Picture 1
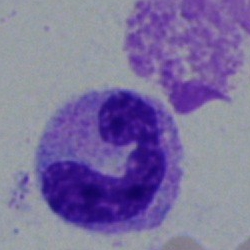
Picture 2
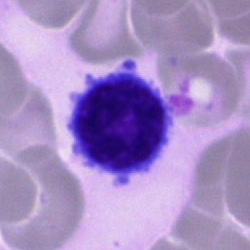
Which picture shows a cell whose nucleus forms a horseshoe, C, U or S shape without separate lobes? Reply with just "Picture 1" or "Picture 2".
Picture 1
